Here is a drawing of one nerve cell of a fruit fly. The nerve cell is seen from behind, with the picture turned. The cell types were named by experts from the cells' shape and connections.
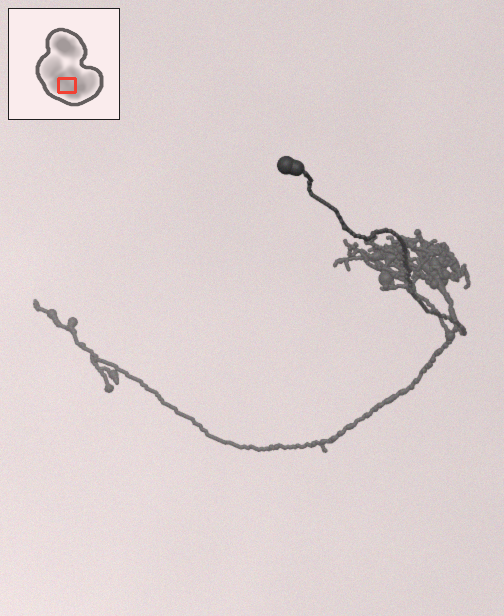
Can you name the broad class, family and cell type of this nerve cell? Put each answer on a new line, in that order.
central-brain intrinsic neuron
class CX
FC1A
